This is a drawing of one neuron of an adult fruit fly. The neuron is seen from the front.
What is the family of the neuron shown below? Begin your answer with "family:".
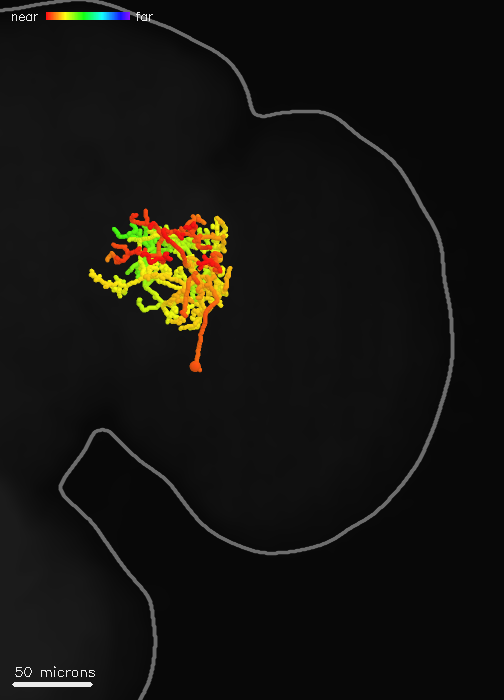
family: hemilineage VLPl&p1_lateral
